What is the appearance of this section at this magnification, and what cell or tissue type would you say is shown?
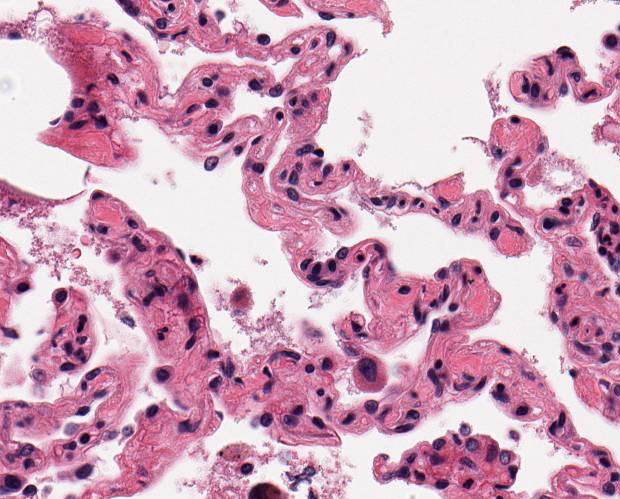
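Thin, branching, wavy strands of tissue run between large open spaces. Their cores are pink, wavy and fibrillar, and their small, dark, round to oval nuclei often sit at the surfaces, which are covered by flattened cells rather than tall columnar ones. This is lung.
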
